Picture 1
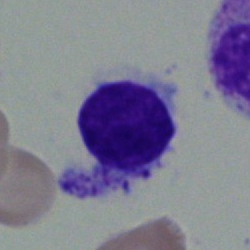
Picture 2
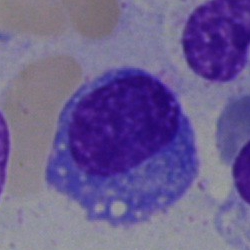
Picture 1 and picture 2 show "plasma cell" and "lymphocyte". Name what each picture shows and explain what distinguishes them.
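Picture 1 is a lymphocyte; picture 2 is a plasma cell. Both nuclei stain dark: in the lymphocyte the chromatin is dense and deep purple throughout, while in the plasma cell it is dark purple and condensed, with small lighter spots scattered in it. No nucleoli can be seen in the lymphocyte.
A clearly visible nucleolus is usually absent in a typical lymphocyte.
The cytoplasm of the lymphocyte is scant and pale greyish-blue, and its margin at the upper right is frayed and wispy rather than smooth.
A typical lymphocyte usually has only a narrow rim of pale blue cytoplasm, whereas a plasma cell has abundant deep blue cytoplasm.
In the plasma cell, a paler zone of cytoplasm lies against the lower right side of the nucleus.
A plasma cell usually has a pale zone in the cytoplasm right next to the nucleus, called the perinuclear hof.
The plasma cell also holds several small, round, clear vacuoles, most of them near its lower edge, but no distinct granules. Its outline is irregular, with a bulging lower left border, and a separate nucleated cell lies at the upper right corner. Against the lower left of the lymphocyte lies a cluster of purple granular material.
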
